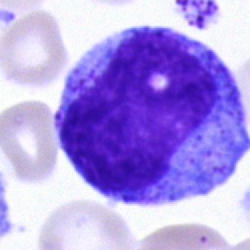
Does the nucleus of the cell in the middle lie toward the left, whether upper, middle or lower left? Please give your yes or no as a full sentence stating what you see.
Yes, what lies to the right of the nucleus is most of the cytoplasm.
